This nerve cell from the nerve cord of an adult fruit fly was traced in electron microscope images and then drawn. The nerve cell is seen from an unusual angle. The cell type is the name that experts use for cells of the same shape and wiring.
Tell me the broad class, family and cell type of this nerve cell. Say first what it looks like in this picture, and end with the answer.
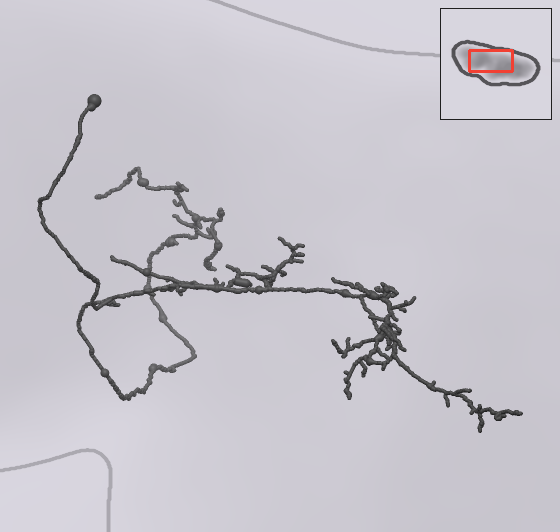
Dozens of branch ends can be seen. In this view it is wider than it is tall. Its broad class is nerve-cord intrinsic neuron. The family is hemilineage 01A. The cell type is IN01A088.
